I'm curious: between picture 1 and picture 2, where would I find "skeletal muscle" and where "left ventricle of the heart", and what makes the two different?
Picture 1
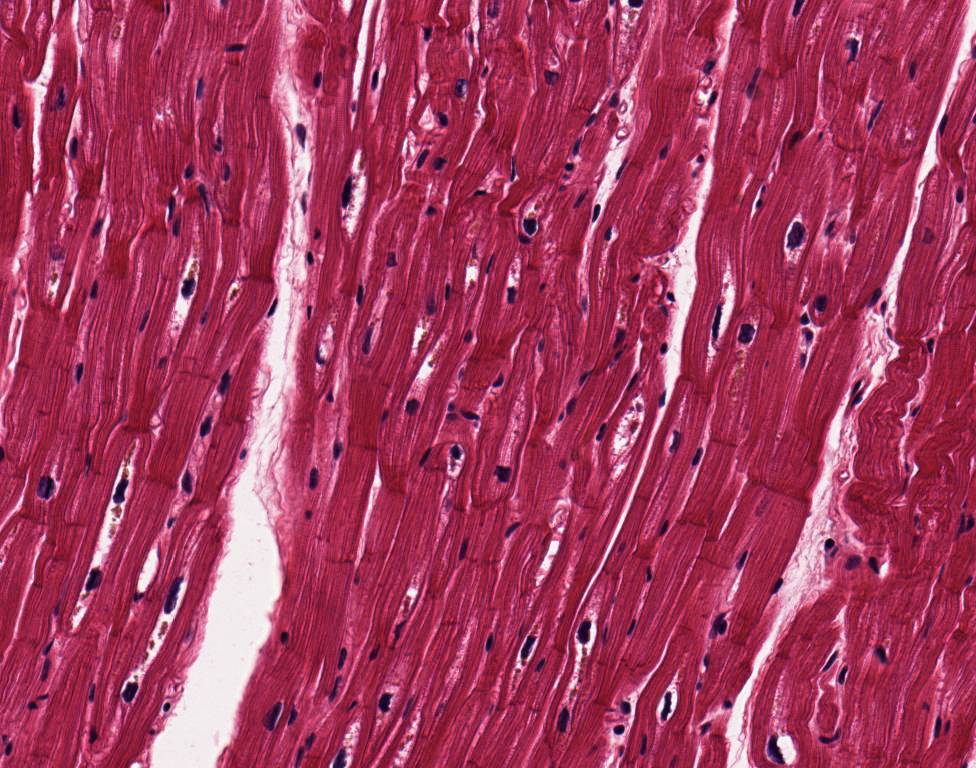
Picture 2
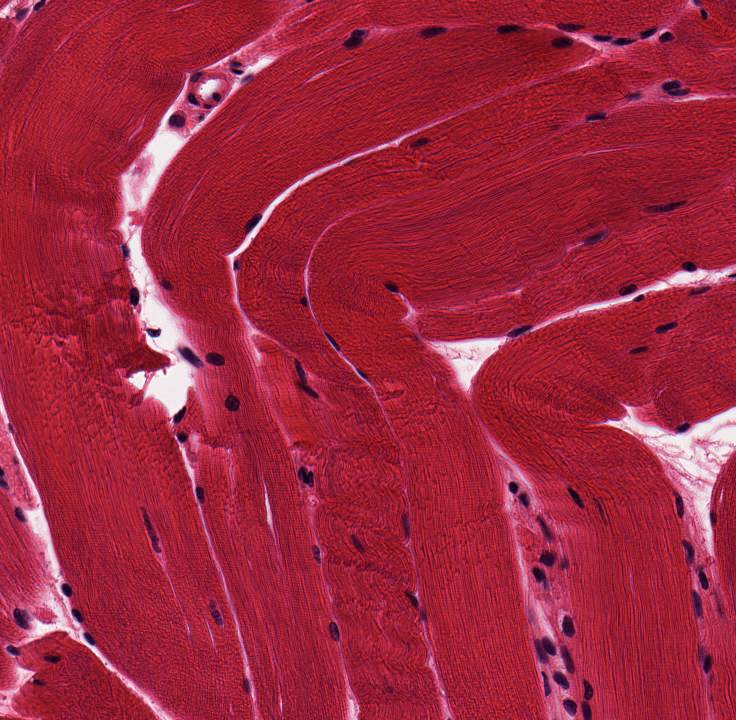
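The first one's the left ventricle of the heart, and the second is skeletal muscle. In picture 1 the fibres branch and join their neighbours, while in picture 2 they run long, parallel and unbranched. Nuclei differ too: each heart fibre has a single oval nucleus lying centrally, whereas the skeletal ones sit at the fibre edges just beneath the surface, as dark flattened ovals aligned with the long axis.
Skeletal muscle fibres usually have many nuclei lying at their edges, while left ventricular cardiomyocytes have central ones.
In the heart, pale zones at the poles of many nuclei hold small yellow-brown granules, and the cytoplasm is deep red-pink with fine lengthwise fibrillar lines. No fat cells turn up anywhere in the skeletal muscle field.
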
